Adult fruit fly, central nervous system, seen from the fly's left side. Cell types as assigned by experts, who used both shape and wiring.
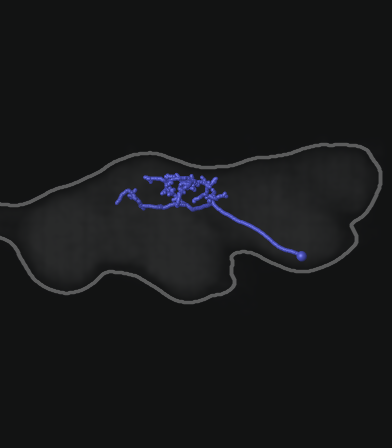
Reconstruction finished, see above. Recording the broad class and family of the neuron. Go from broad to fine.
nerve-cord intrinsic neuron; hemilineage 07B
